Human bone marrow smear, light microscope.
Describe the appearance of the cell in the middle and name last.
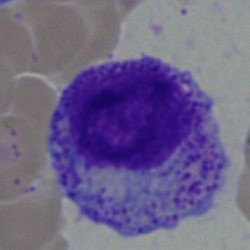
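Roughly round, the cell has a slightly wavy, uneven edge. Many dark purple granules are scattered through the cytoplasm, and some overlie the upper margin of the nucleus. Just below the nucleus lies a paler cytoplasmic zone with fewer granules. It is a myelocyte.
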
